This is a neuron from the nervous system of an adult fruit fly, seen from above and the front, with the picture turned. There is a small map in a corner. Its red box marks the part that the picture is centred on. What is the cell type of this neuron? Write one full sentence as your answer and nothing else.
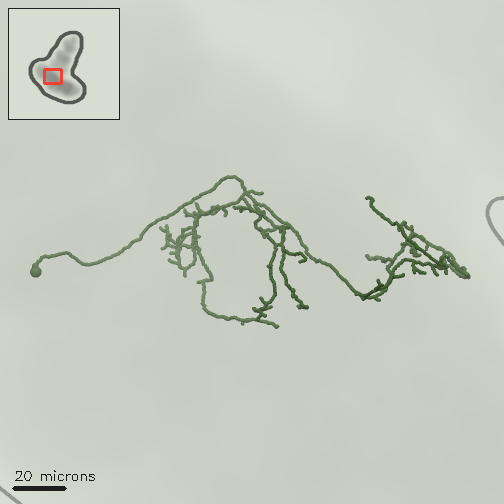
In terms of cell type, the neuron is SLP115.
